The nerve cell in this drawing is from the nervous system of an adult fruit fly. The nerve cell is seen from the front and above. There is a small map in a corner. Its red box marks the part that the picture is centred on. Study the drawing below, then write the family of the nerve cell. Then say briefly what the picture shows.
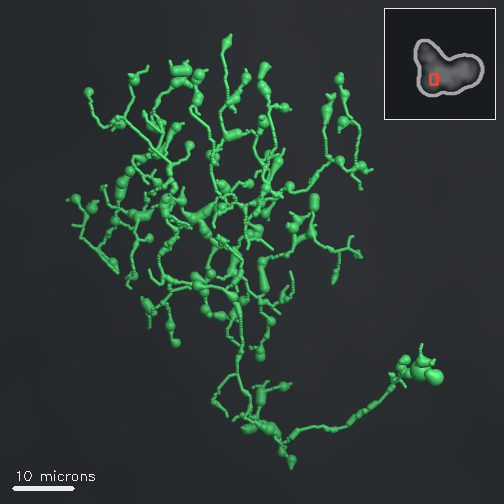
Its family is Dm. This is an optic-lobe intrinsic neuron. By the scale bar it is about 75 microns tall in this view. Dozens of branch ends can be seen.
